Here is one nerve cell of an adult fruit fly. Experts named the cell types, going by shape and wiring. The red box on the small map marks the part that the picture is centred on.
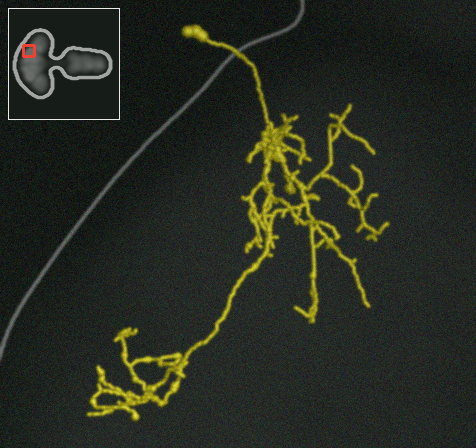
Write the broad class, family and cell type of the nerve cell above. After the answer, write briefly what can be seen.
Its broad class is central-brain intrinsic neuron. The family is hemilineage VPNl&d1_dorsal. Its cell type is CB2089. It lies in the brain. Its cell body lies at the top of the picture. The picture shows dozens of branch ends.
